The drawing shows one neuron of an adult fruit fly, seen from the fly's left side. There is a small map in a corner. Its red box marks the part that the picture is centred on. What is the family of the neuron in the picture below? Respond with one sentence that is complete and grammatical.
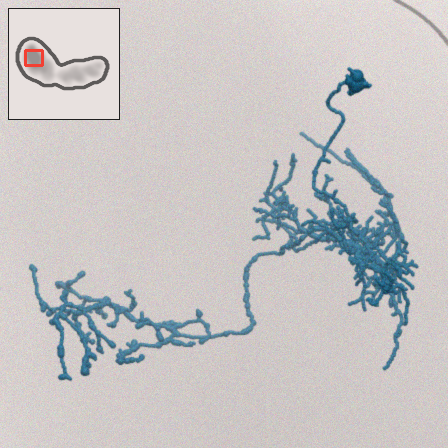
The family classification of the neuron is hemilineage PSp3.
